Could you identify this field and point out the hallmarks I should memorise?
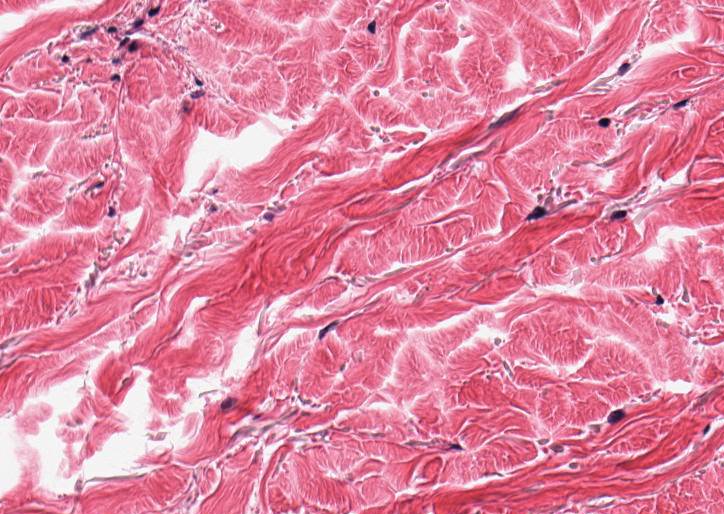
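Dermis. Dense, bright pink fibre bundles fill nearly the whole field. Many, cut across or obliquely, look frayed and finely fibrillar.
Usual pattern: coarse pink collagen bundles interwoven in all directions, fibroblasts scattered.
Nuclei sparse against the mass of pink fibres.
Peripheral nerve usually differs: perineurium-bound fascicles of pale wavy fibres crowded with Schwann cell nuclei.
No epithelium or glands anywhere.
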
